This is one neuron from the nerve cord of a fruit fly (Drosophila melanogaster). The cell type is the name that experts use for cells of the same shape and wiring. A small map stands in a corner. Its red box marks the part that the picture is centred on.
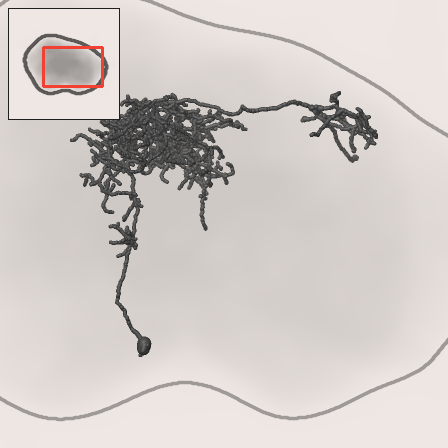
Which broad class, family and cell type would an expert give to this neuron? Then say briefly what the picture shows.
This is an ascending neuron. The family is hemilineage 06A. Its cell type is AN06A016. Dozens of branch ends can be seen. In this view it is about as wide as it is tall.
